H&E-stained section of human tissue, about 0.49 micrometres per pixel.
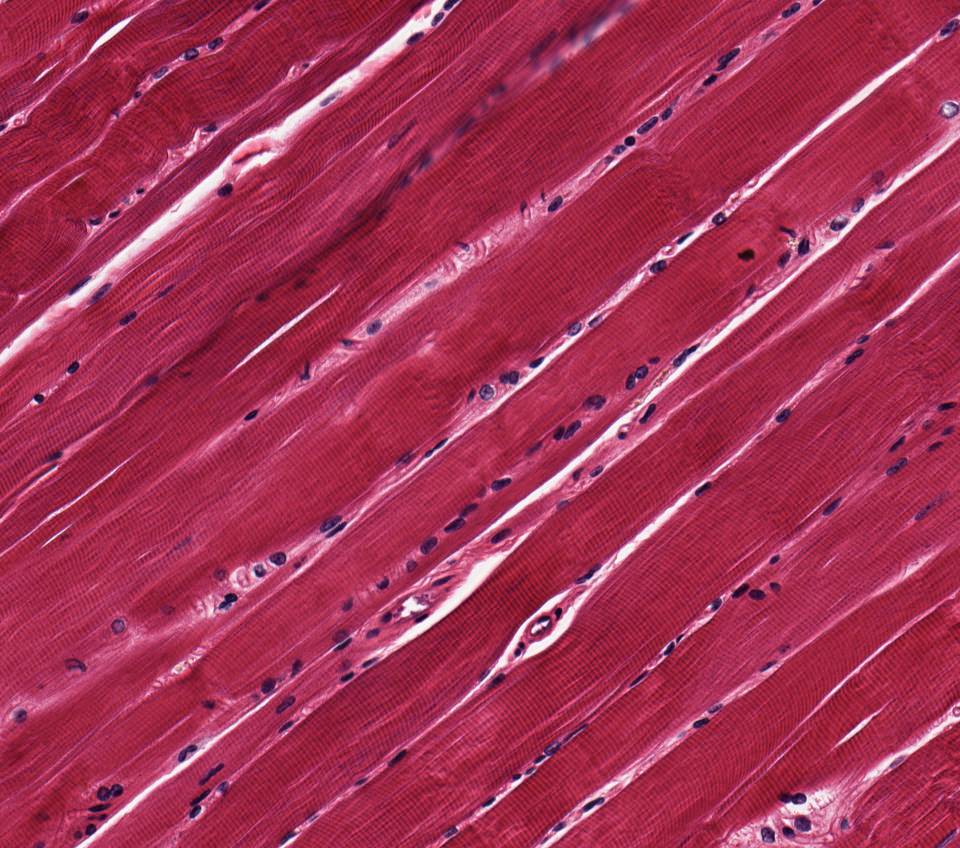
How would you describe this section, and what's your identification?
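Fibres unbranched, fairly even in width along their length. Fine cross-striations run across each fibre at right angles to its long axis. Dark, elongated nuclei sit at fibre edges, not centres. No fat cells in the field. Tissue: skeletal muscle.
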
